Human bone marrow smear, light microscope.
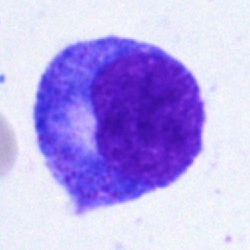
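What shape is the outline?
Roughly round, with a small pointed bulge at the lower left.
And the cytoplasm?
Deep blue, a broad rim widest on the left, holding fine reddish-purple granules and a pale clear zone beside the nucleus's left edge.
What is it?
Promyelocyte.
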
